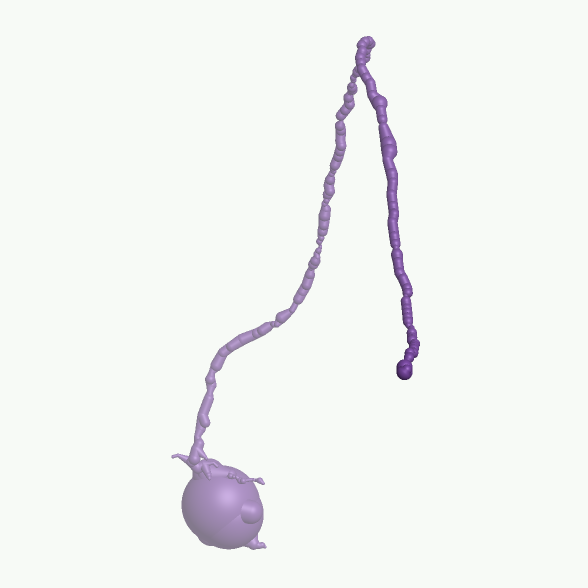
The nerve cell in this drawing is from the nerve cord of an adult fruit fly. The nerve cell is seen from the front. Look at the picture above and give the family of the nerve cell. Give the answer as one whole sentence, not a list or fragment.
Family hemilineage 27X is assigned to this nerve cell.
